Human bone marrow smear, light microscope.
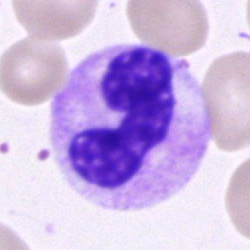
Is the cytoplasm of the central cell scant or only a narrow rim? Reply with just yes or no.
No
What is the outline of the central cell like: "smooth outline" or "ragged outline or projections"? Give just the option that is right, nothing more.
Smooth outline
